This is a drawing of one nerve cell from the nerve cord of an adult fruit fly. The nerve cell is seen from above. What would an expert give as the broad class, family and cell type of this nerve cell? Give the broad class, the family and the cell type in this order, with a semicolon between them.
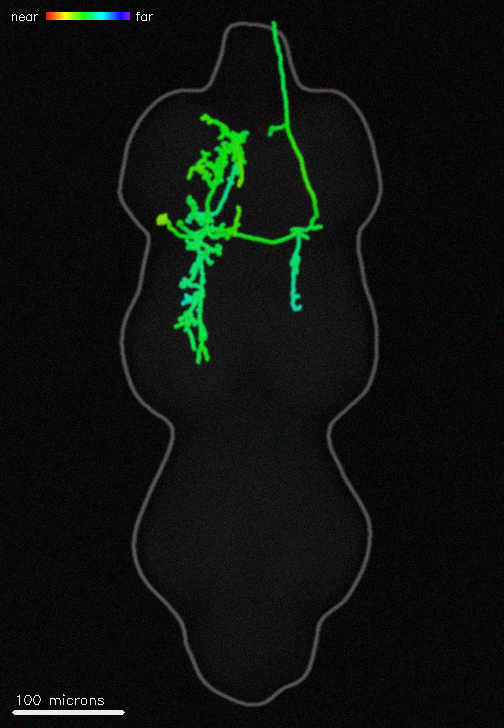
ascending neuron; hemilineage 19B; AN19B042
